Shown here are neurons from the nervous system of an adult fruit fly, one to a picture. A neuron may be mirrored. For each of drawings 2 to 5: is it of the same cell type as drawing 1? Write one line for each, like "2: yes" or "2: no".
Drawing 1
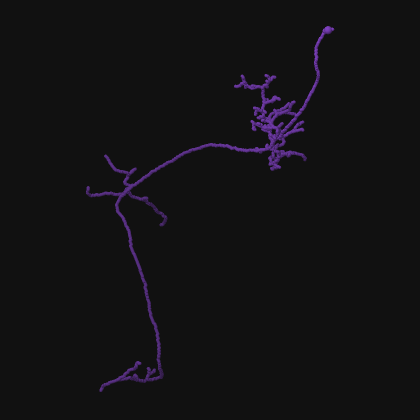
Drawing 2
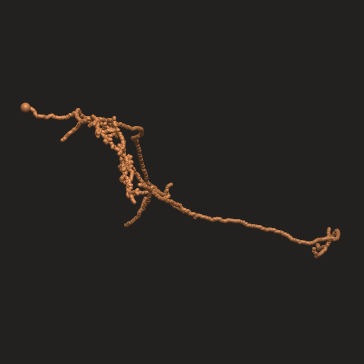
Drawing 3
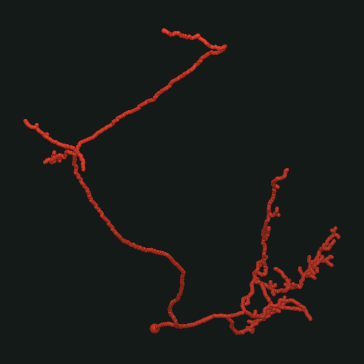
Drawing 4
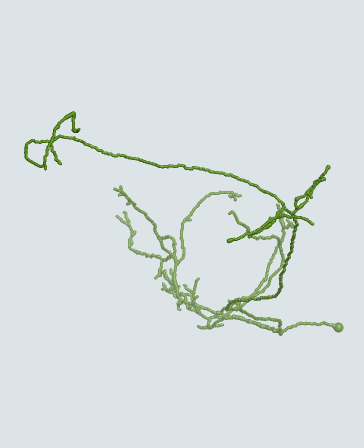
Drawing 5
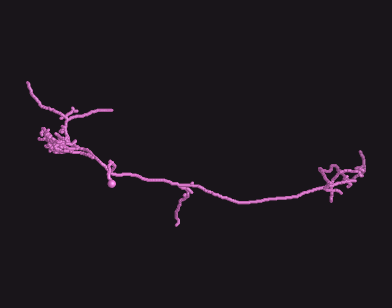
2: no
3: no
4: no
5: no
